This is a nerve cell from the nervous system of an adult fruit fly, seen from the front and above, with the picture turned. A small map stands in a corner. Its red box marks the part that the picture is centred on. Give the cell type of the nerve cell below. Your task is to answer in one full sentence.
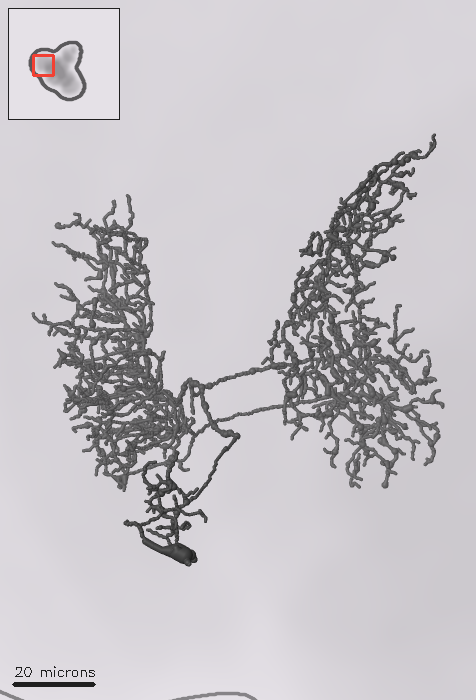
Of the cell type TmY19a is this nerve cell.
